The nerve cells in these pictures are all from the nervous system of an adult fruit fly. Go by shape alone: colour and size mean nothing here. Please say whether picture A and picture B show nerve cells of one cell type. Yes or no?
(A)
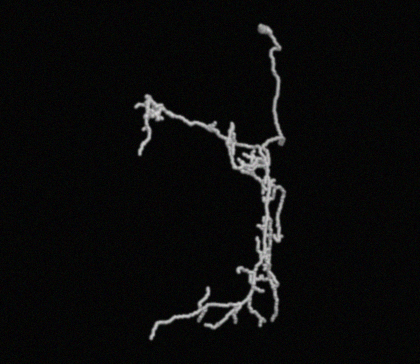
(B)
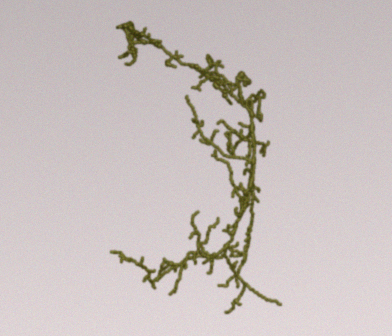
no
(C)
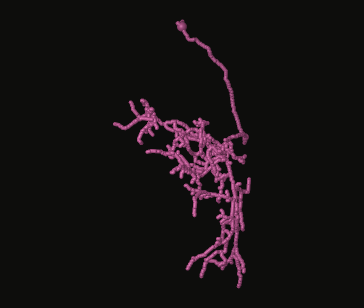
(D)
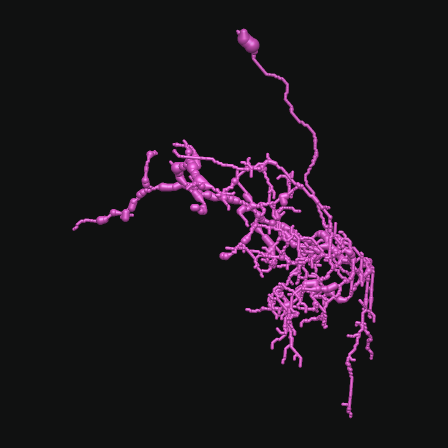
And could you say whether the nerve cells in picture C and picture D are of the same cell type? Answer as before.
yes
